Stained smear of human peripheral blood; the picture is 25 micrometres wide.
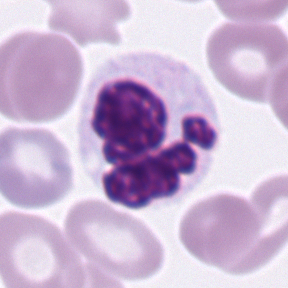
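Segmented neutrophil, the central cell in a stained smear of peripheral blood. Its outline is roughly round and smooth. The nucleus is divided into more than two separate lobes, and no nucleoli are visible within it. Only fine, faint granules occupy the cytoplasm.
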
